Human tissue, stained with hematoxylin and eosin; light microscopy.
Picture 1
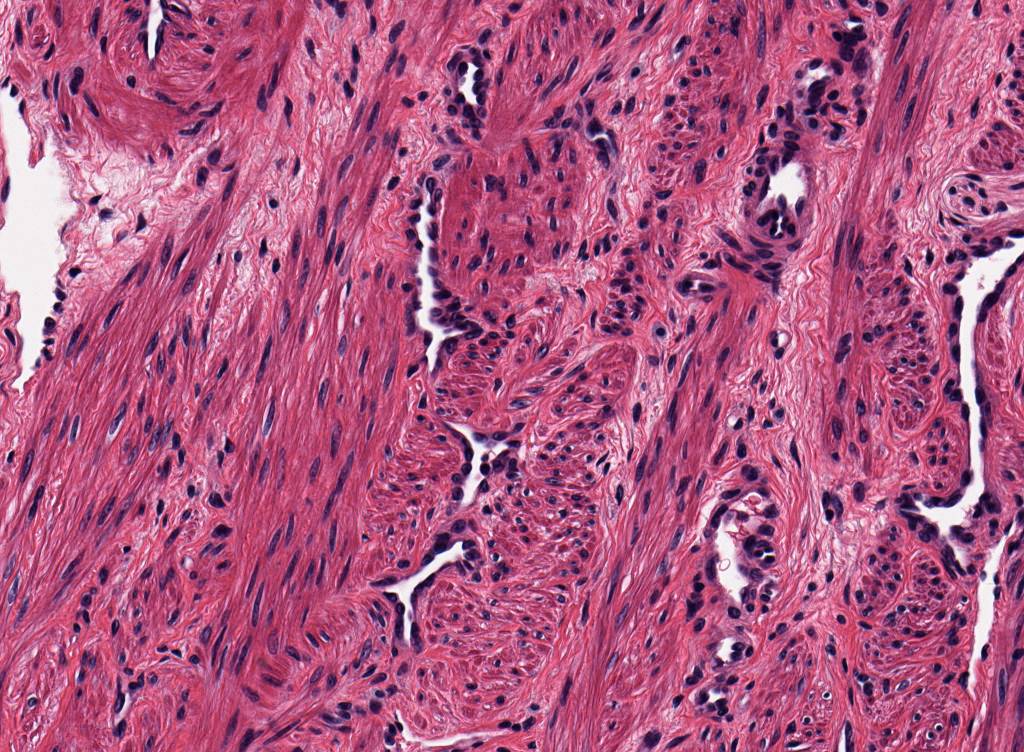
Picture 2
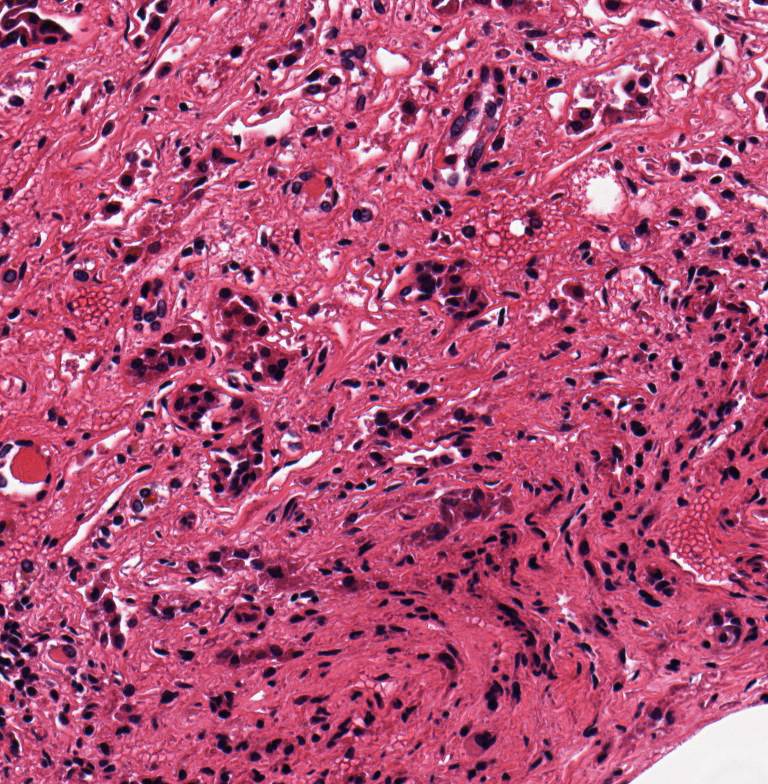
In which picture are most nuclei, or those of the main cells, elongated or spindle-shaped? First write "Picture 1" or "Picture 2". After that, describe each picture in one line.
Picture 1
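In picture 1: The nuclei of the spindle cells are elongated and dark and lie parallel to the fibres.
In picture 2: Small clusters of crowded, dark, rounded nuclei form nests in the upper left-centre of the field.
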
